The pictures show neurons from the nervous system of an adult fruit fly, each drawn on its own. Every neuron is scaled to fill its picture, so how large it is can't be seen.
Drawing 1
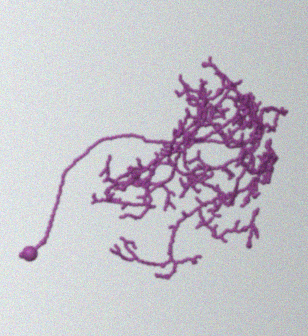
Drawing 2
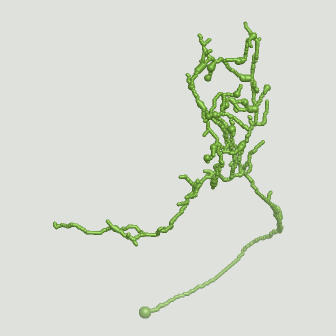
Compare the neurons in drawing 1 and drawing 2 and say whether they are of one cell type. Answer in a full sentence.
They are of different cell types.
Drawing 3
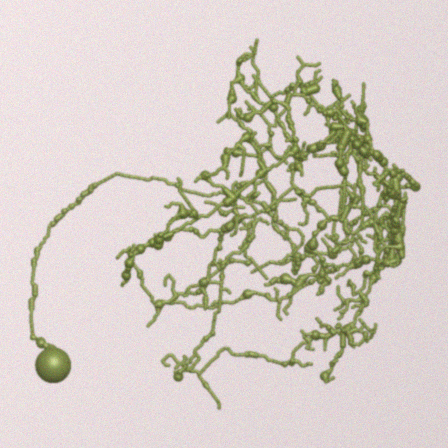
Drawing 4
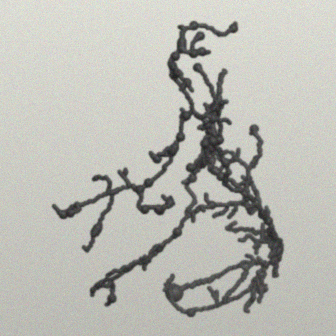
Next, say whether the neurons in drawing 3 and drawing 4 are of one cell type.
They are of different cell types.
